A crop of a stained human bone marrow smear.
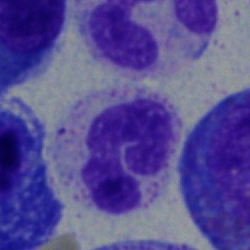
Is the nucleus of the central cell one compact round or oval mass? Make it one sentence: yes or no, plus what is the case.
No, the nucleus takes the form of a curved band with no separate lobes.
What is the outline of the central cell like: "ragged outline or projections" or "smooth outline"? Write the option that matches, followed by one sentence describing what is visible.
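Smooth outline. The cell outline is round and smooth.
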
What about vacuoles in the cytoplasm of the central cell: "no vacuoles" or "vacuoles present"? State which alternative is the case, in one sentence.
No vacuoles are found within the cytoplasm of the cell.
